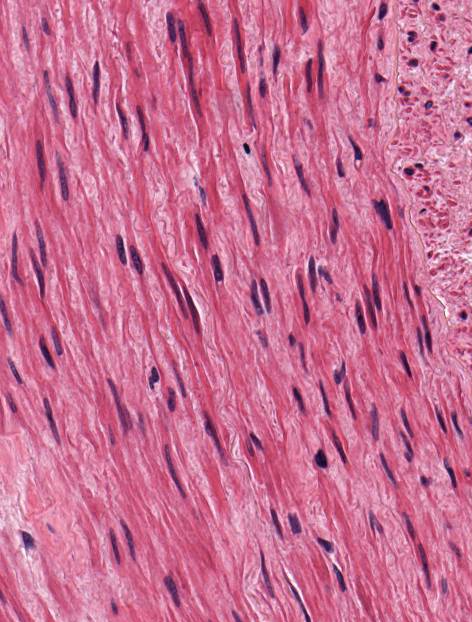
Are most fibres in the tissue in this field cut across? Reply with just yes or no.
No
